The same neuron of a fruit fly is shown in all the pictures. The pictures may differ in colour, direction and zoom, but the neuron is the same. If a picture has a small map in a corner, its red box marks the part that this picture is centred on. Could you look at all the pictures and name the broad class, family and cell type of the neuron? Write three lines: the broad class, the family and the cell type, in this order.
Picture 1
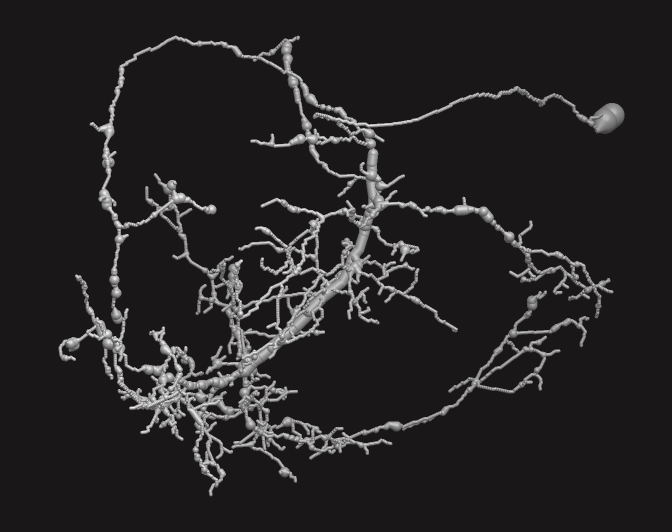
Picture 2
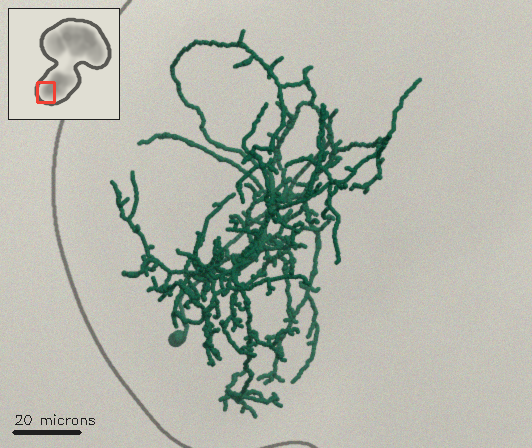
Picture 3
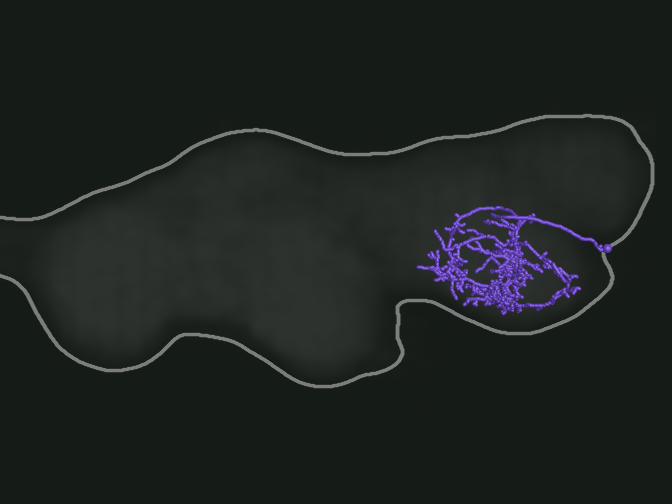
nerve-cord intrinsic neuron
hemilineage 03A
IN03A075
